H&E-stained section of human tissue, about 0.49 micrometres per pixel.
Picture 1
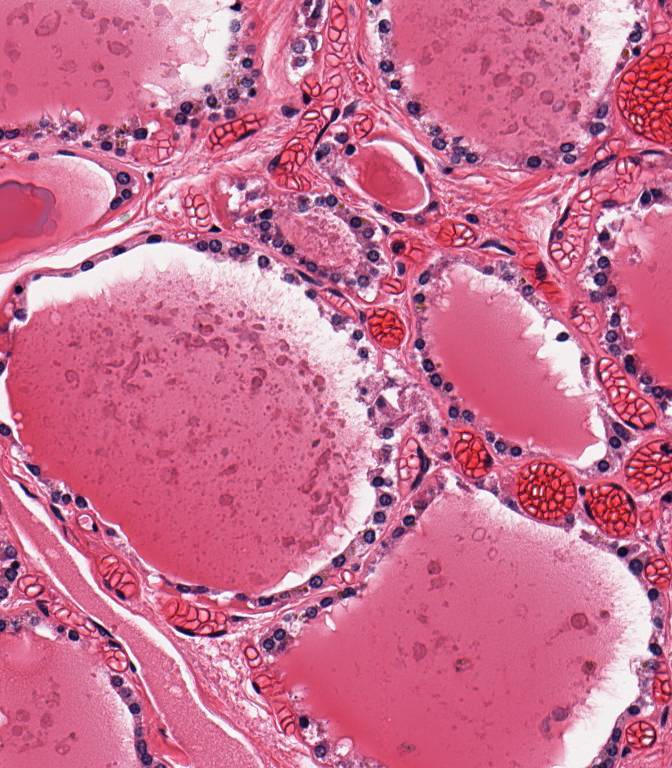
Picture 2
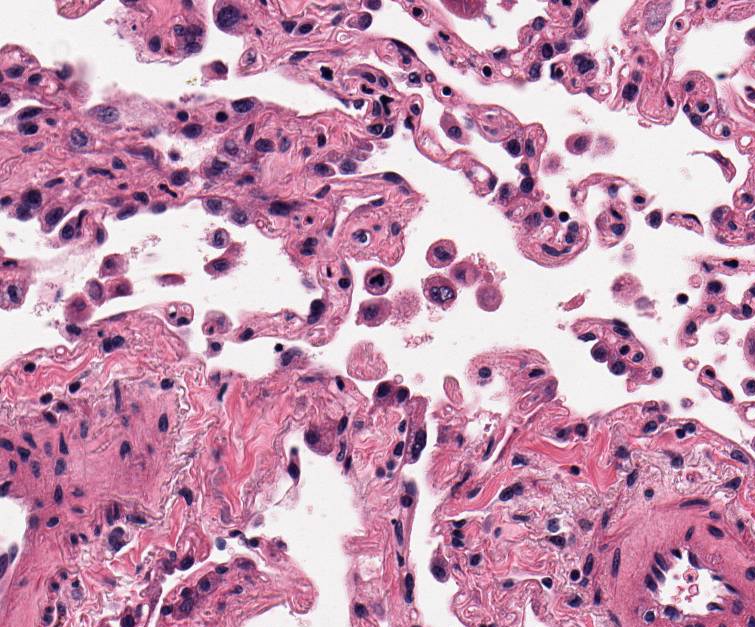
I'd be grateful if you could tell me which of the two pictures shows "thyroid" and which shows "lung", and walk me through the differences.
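First, the assignment: picture 1 is thyroid, picture 2 is lung. Spaces: picture 1 is filled by closely packed, rounded to oval follicles of varying size; in picture 2 the upper half is thin, branching pink walls around open white spaces, the lower half broader solid tissue.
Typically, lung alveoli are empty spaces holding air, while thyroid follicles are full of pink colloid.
Lining: picture 1 has a single layer of low cuboidal to flattened cells with small, round, dark-staining nuclei; in picture 2, plump cells with round dark nuclei bulge from the thin walls.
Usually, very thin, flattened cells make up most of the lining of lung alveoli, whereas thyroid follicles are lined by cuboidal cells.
Extras: in picture 2, rounded single cells with round nuclei and pink cytoplasm lie free near the centre.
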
